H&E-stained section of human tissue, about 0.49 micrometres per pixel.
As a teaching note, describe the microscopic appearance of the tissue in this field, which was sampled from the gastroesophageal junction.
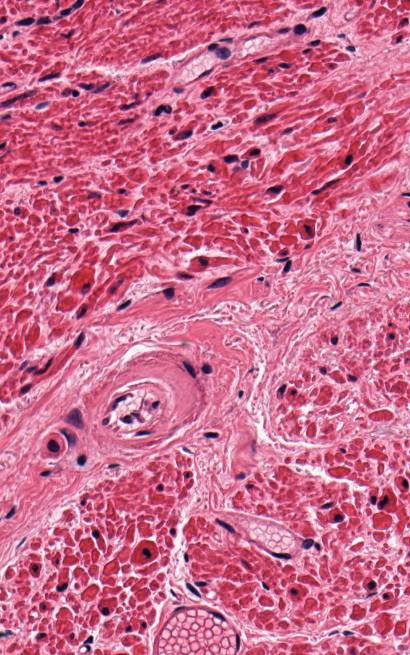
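Deeply eosinophilic muscle bundles, cut in different planes and parted by thin pale connective tissue, fill most of the field. Upper cells are cut lengthwise or obliquely, lower ones mostly crosswise with a single central nucleus where visible. A pale pink collagenous band crosses diagonally mid-field.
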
